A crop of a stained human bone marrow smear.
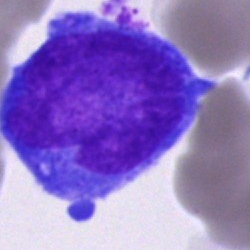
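Blast (central cell; stained human bone marrow smear, light microscopy). A small round blue bleb projects from the bottom edge of the cell, while a short pointed tag of cytoplasm protrudes from its right edge. Cytoplasm deep blue, forming a thin rim that is widest below the nucleus.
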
